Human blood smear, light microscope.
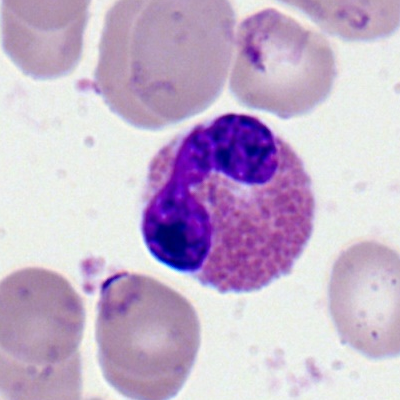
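Eosinophil: the cell at the centre of this stained human blood smear, viewed by light microscope. A round, smooth outline encloses a nucleus of two lobes joined by a thick band of nuclear material. Orange-pink granules pack the cytoplasm.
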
